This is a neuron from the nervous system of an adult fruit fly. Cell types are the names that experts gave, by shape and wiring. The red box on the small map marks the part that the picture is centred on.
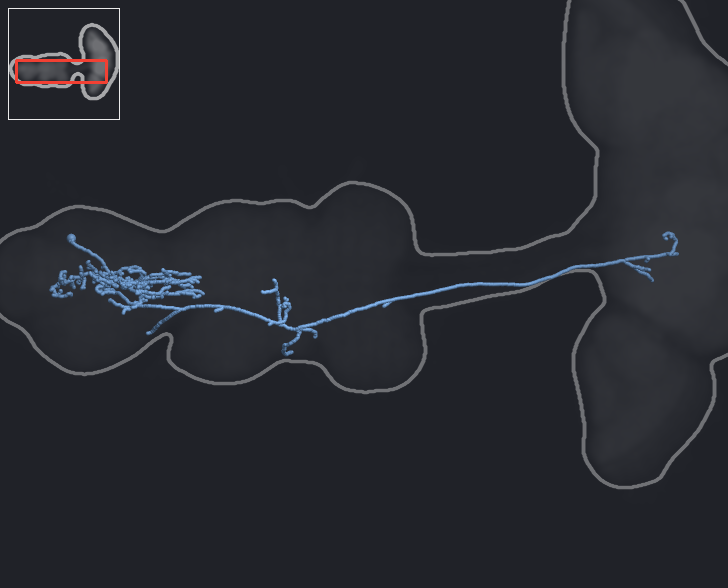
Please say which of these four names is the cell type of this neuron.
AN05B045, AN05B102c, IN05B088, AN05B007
AN05B045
